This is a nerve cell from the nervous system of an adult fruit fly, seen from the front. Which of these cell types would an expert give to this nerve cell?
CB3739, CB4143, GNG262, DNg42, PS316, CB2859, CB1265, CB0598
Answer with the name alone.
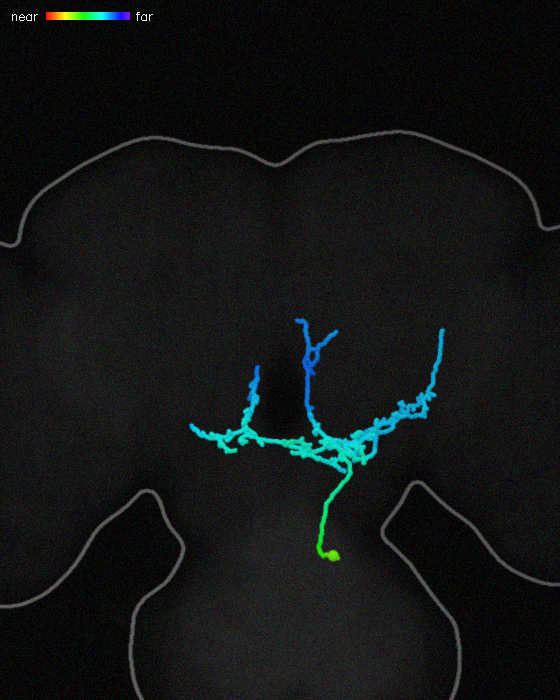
CB4143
